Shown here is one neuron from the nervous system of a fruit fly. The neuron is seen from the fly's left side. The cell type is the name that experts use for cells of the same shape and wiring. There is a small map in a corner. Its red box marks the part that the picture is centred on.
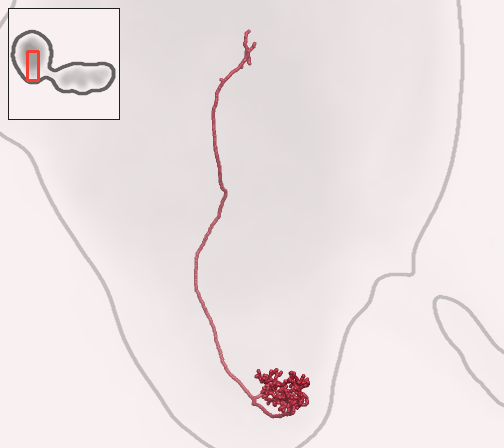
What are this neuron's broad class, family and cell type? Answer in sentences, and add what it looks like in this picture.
This is a visual projection neuron. Its family is MeVP. Its cell type is MeVP2. In this view it is more than twice as tall as it is wide.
